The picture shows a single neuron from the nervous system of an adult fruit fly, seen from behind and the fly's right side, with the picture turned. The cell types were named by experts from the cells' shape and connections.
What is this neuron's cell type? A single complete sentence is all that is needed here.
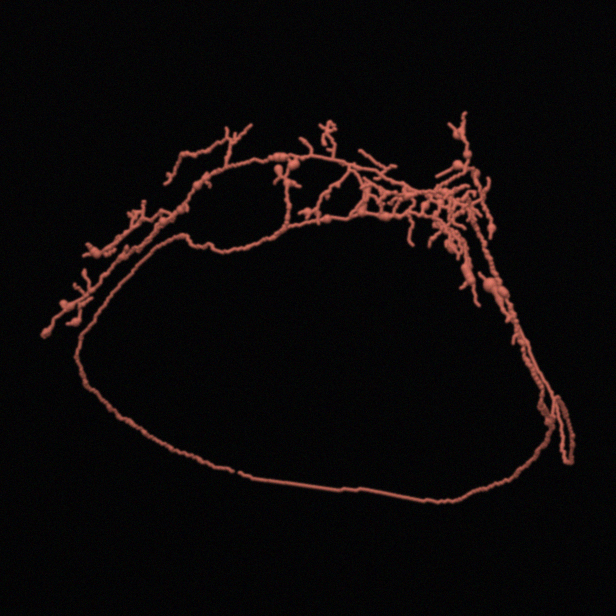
The cell type CB3758 includes this neuron.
